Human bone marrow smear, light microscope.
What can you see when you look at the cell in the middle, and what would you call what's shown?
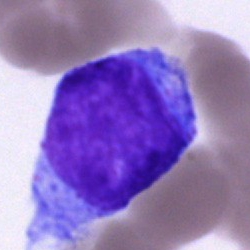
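See how the nucleus takes up most of this cell? The cytoplasm's pale blue, and around most of the nucleus it's only a thin rim, but toward the lower left it draws out into a tapering tail. It's a blast.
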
